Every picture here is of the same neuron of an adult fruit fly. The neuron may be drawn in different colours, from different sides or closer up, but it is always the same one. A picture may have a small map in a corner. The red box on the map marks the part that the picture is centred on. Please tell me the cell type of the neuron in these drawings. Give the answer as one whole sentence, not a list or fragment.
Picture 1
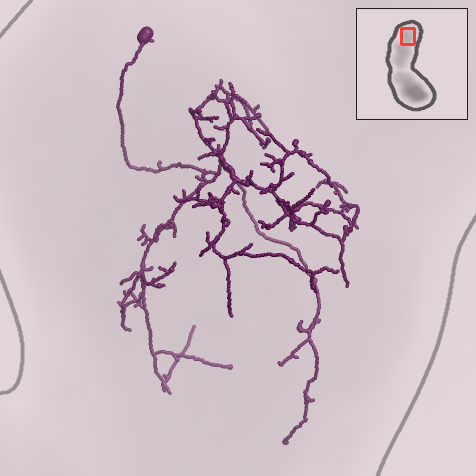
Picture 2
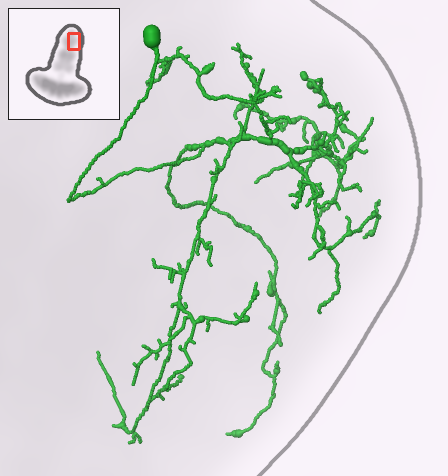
Typed by cell type, the neuron is IN04B043_a.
